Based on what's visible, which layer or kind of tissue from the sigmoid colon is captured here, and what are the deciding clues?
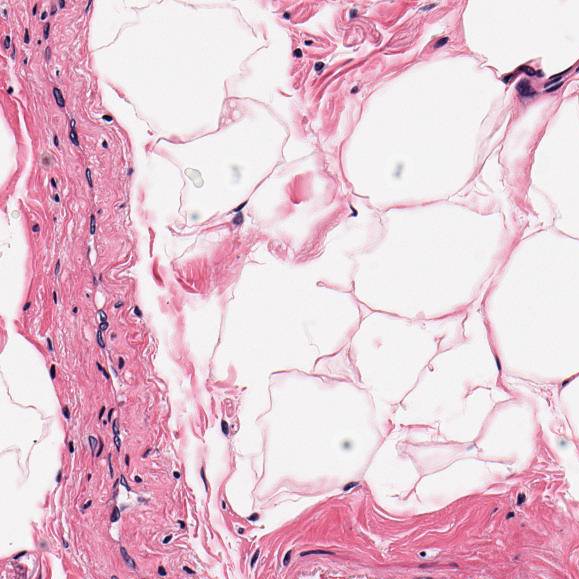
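The field shows fat. Mature fat cells fill the centre and right, each holding a single large clear vacuole bounded by a thin pink membrane; their few nuclei are small, flattened and pressed to the edge.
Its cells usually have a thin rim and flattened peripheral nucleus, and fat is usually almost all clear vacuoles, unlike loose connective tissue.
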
